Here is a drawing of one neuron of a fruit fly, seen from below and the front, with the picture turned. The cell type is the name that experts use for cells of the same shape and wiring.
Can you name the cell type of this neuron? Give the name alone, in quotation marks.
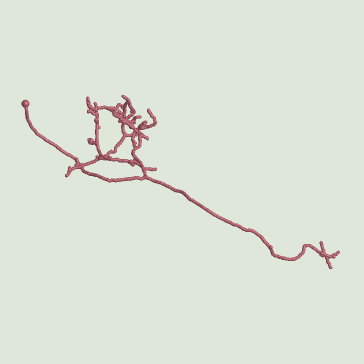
"CB3055"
